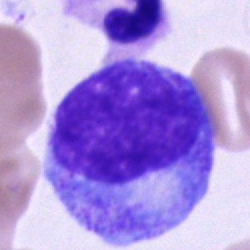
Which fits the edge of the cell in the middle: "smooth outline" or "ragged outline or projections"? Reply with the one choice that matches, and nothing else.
Smooth outline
